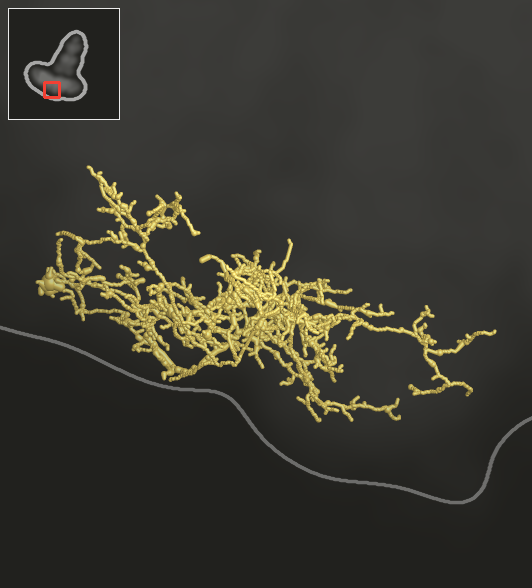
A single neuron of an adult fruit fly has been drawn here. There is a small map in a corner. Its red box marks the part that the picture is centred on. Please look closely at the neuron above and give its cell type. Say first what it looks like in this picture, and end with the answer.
The cell body can be seen on the left of the picture. In this view it is wider than it is tall. It is a central-brain intrinsic neuron. Its cell type is GNG076.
